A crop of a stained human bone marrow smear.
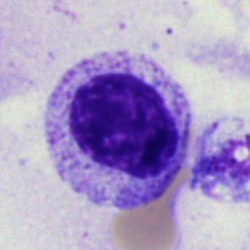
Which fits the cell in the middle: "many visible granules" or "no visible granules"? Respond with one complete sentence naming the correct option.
What is seen in the cytoplasm of this cell is many granules.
